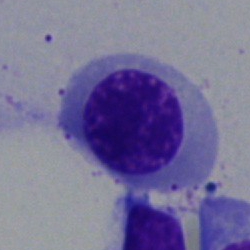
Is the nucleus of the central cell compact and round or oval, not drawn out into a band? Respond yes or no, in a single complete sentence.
Yes, its nucleus forms a single compact round or oval shape.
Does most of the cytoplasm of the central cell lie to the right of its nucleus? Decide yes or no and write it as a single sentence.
Yes, toward the left of the cell is where its nucleus lies.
